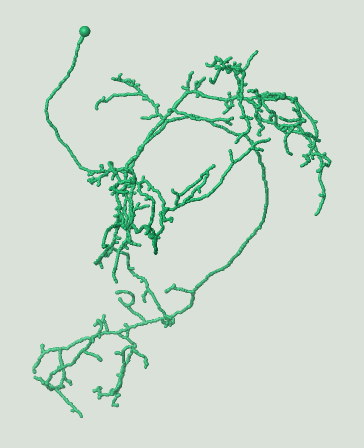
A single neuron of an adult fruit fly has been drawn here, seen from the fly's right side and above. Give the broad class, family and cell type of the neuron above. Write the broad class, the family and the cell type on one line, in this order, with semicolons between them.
central-brain intrinsic neuron; hemilineage SMPpm1; CL208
